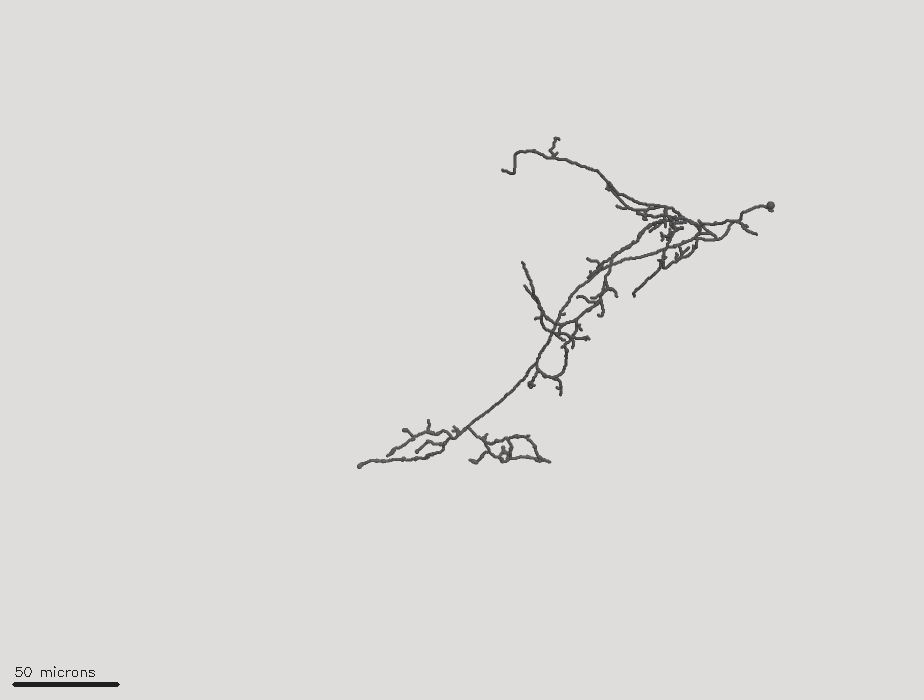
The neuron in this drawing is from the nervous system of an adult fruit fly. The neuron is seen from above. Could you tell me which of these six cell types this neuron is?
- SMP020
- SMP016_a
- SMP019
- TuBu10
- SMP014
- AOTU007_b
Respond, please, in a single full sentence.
As its cell type, this neuron has SMP020.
